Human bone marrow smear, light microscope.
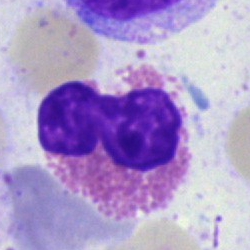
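Eosinophil: a roughly round cell whose two nuclear lobes carry dense, dark purple chromatin throughout. Many coarse pink-red granules pack the cytoplasm, which is widest below the nucleus.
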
